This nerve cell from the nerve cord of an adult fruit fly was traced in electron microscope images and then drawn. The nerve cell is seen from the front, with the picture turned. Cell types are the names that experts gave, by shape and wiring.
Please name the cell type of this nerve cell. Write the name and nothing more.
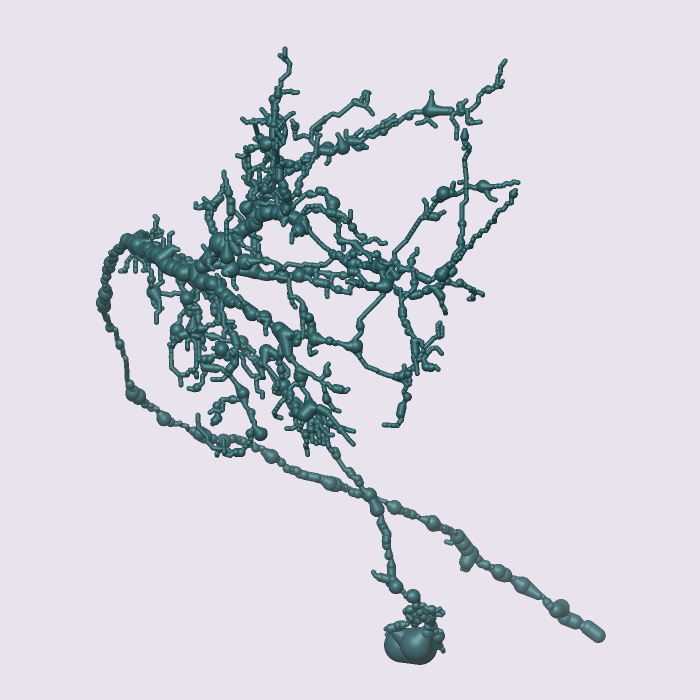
MNhl87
